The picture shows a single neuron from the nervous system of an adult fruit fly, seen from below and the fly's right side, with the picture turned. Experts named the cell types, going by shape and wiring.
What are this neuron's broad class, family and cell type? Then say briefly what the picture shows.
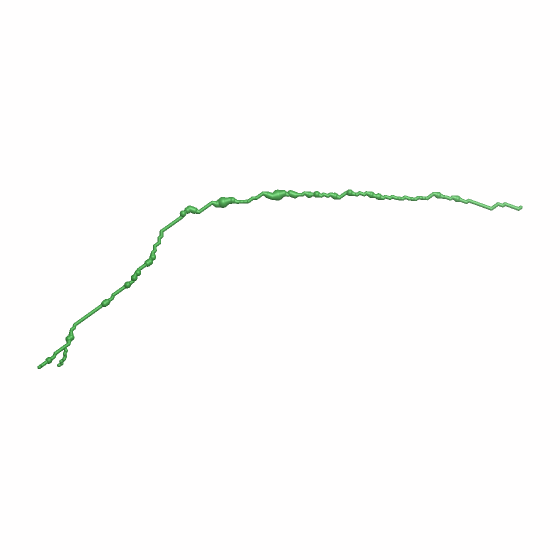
Its broad class is sensory neuron entering the nerve cord. The name of its family is class gustatory. The cell type is LgLG3. The drawing shows no cell body. It has a dozen or fewer branch ends.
